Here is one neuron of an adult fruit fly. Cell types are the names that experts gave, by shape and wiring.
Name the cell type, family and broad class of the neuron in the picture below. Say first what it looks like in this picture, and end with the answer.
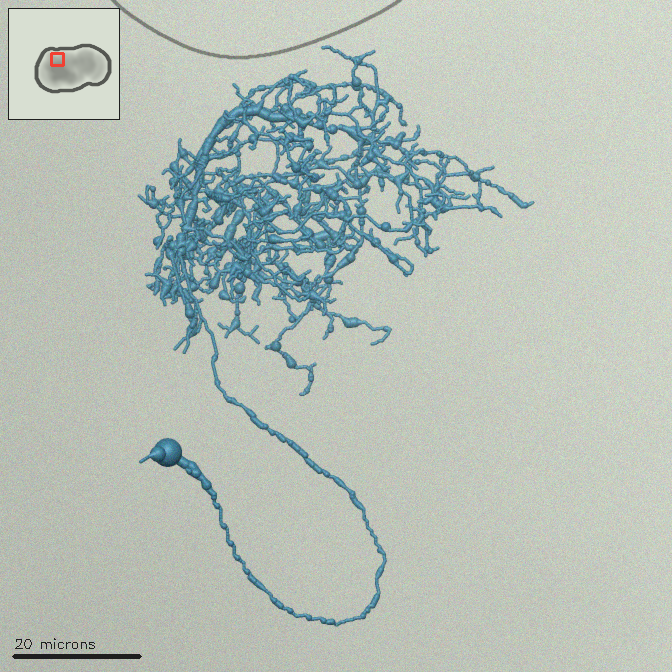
From top to bottom in the picture it spans about 95 microns. The picture shows more than a hundred branch ends. The cell type is CB2691. The family is hemilineage LHl4_dorsal. This is a central-brain intrinsic neuron.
